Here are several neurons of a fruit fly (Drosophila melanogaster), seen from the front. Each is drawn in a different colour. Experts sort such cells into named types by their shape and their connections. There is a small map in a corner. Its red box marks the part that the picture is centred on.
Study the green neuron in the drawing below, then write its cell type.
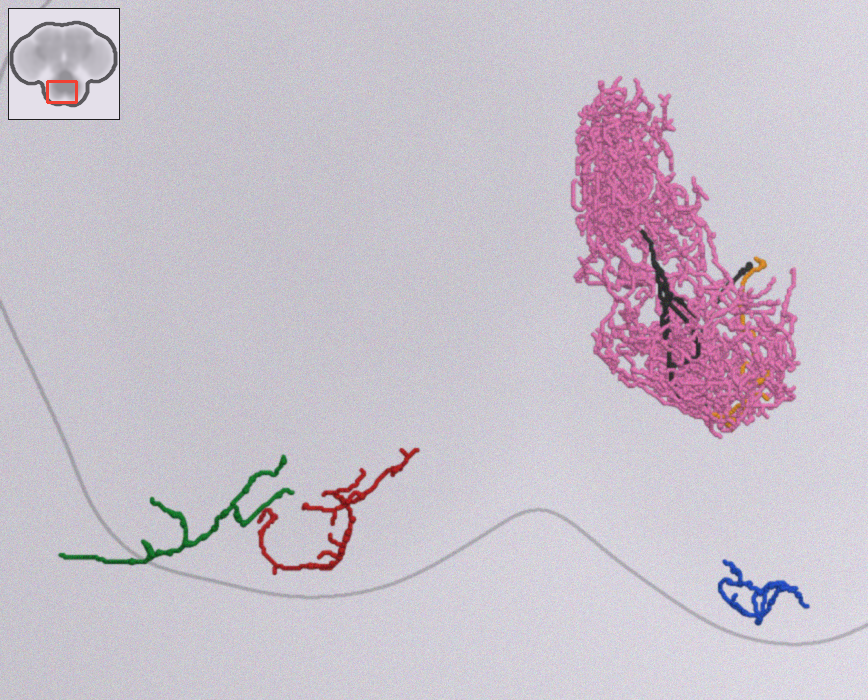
SNta40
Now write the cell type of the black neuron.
SNta29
